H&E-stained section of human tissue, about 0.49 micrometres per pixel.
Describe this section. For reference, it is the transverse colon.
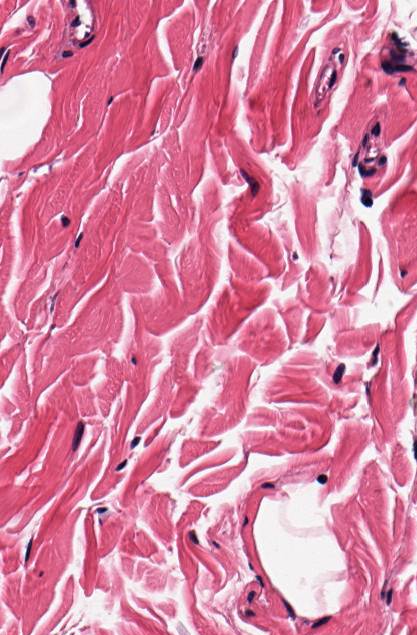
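First, the bundles: wavy, running in varying directions across the field. Second, the separations: narrow, empty white clefts part the pink bundles throughout. Third, the nuclei: sparse, small, dark and elongated, scattered between bundles. Last, the vessel: thin-walled, with a wide empty lumen, in the lower right.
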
